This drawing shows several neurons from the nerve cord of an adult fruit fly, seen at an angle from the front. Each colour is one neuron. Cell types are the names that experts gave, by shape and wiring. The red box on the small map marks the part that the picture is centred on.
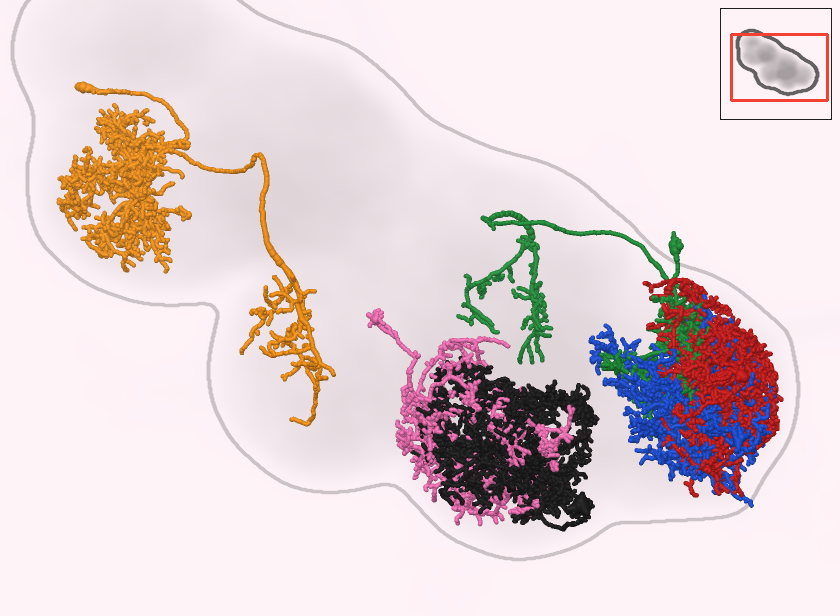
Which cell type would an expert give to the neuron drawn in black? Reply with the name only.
IN13A001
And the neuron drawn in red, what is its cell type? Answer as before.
IN17A001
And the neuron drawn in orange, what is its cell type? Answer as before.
IN03A001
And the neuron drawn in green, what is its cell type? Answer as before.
IN19A009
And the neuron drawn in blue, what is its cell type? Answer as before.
INXXX464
